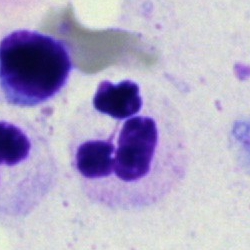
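Segmented neutrophil, the central cell in a stained human bone marrow smear. Its roughly round outline is marked only by a faint, pale edge. The nucleus is divided into three separate dense lobes, and a thin strand of nuclear material runs from the upper lobe down to the lower lobes. The chromatin is dark purple and densely condensed throughout every lobe.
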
